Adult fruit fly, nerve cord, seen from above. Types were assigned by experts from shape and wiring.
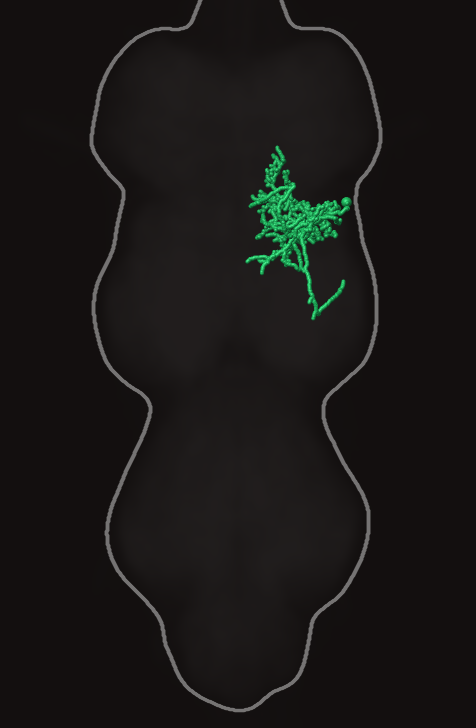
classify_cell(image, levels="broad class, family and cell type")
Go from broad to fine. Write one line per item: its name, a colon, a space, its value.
broad class: nerve-cord intrinsic neuron
family: hemilineage 17A
cell type: IN17A084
